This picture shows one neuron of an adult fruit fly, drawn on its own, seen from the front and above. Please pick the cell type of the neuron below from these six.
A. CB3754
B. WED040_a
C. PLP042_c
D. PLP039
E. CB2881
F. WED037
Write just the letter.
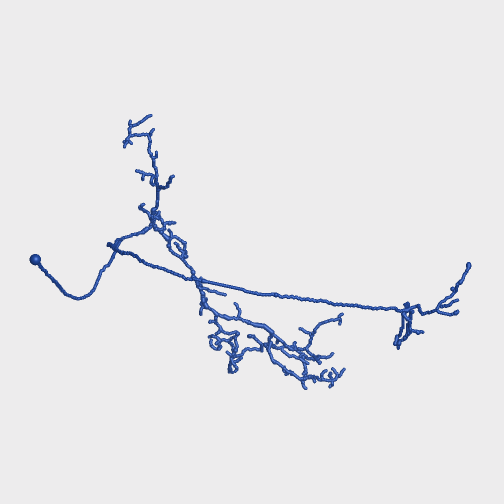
D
